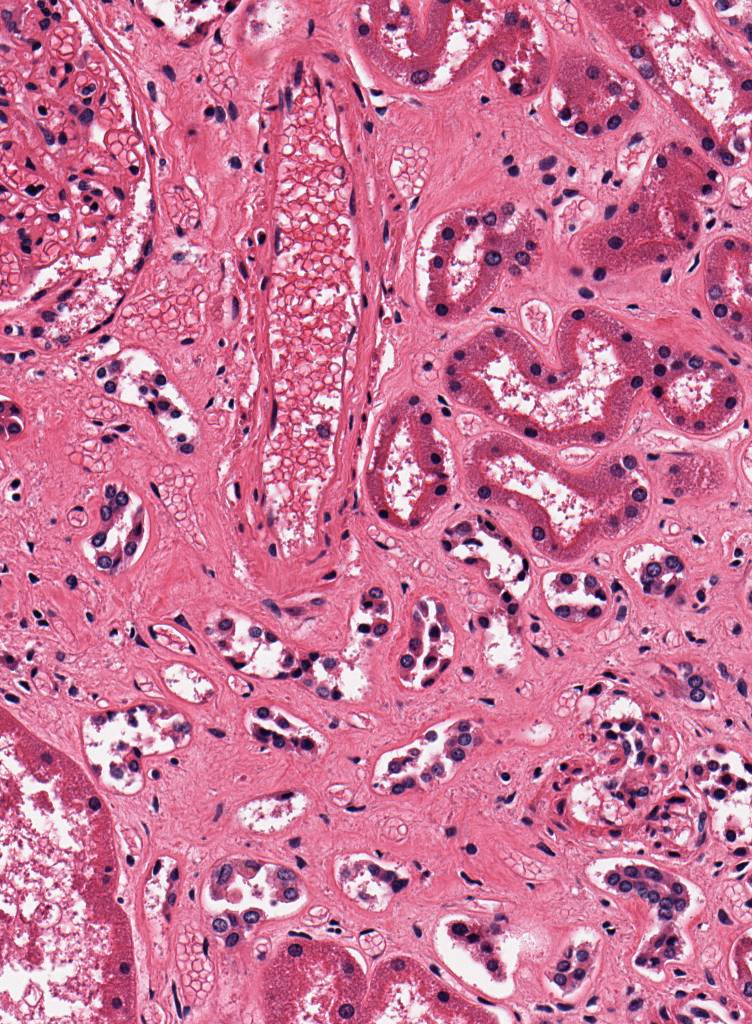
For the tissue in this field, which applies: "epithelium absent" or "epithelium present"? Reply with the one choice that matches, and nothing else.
Epithelium present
